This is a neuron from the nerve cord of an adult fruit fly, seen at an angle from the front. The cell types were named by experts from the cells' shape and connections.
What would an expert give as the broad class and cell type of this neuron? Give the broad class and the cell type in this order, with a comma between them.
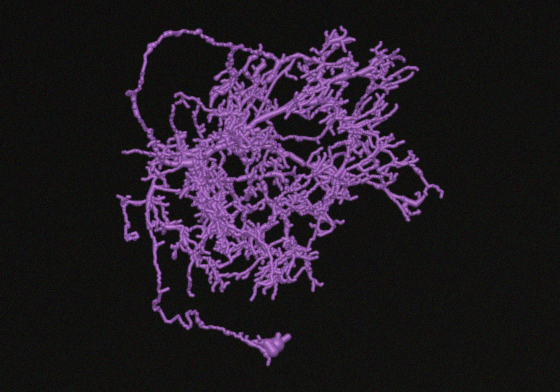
nerve-cord intrinsic neuron, INXXX466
